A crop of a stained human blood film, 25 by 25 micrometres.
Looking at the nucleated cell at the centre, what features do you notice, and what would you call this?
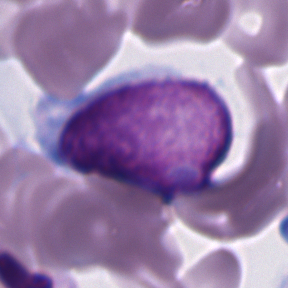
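Most of the cell is taken up by the nucleus, leaving only a scant rim of pale blue cytoplasm that is widest on the left side of the nucleus. A small dark point projects from the lower edge of the nucleus. The cell is a myeloblast.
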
